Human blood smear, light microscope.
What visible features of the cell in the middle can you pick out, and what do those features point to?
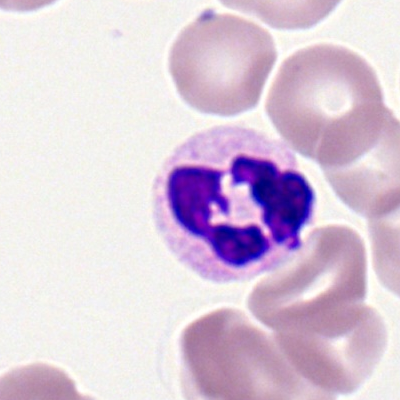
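Start with the outline of the cell in the middle: it is round and smooth. Now look at the nucleus, which is divided into several separate lobes. Its chromatin is dark purple and coarsely clumped. Fine, faint pinkish granules fill the cytoplasm. This cell is a segmented neutrophil.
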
